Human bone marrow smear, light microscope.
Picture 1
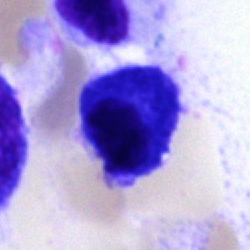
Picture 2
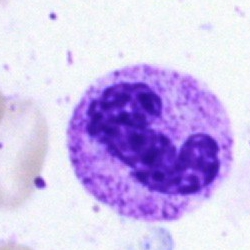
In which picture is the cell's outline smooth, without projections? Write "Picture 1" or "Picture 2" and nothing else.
Picture 2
